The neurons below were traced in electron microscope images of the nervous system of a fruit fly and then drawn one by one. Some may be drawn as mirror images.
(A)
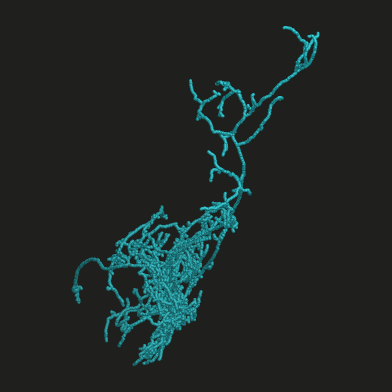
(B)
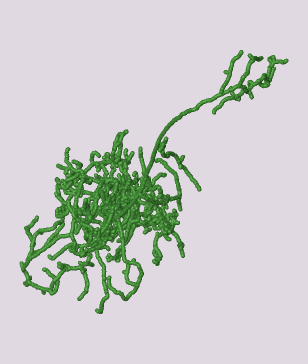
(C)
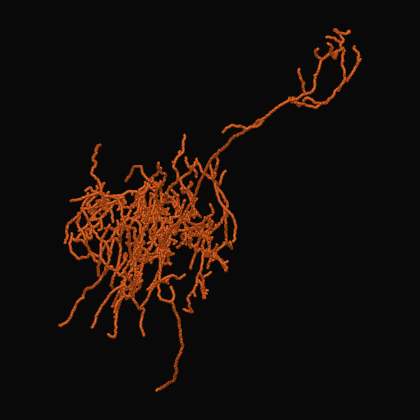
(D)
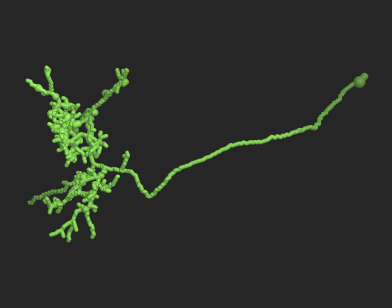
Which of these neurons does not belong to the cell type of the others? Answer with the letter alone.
D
